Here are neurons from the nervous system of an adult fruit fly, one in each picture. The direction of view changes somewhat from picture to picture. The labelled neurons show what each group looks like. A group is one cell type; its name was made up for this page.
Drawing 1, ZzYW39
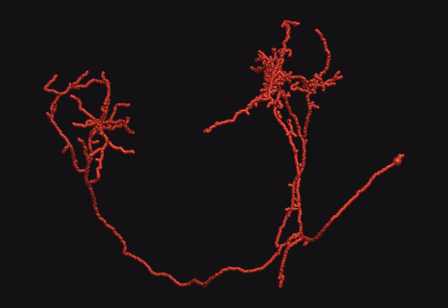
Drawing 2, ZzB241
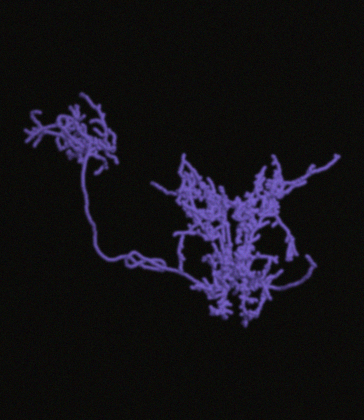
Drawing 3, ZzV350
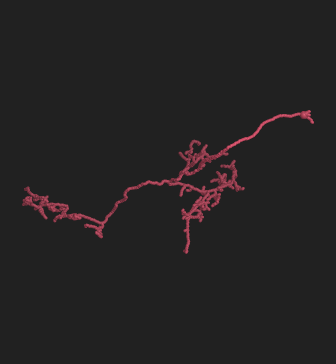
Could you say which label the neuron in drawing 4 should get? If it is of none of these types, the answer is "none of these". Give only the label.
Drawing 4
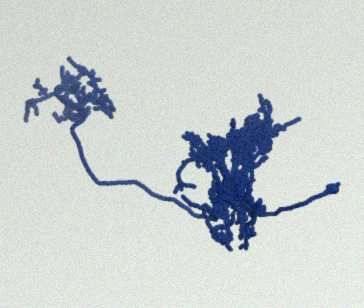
ZzB241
